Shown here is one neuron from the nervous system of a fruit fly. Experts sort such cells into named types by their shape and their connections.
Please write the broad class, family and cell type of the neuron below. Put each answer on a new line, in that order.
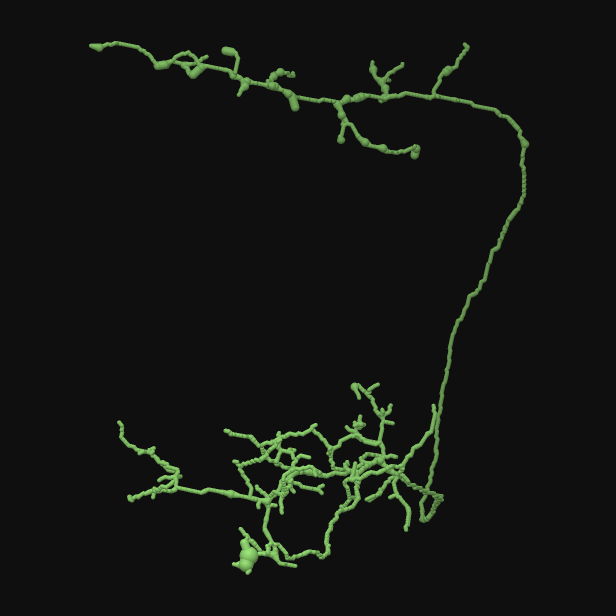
central-brain intrinsic neuron
hemilineage DM5_central
CB2985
